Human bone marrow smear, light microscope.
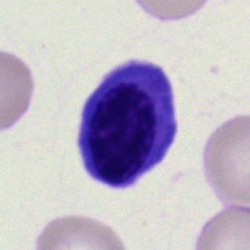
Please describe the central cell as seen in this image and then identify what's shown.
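Oval cell, long axis tilted, top leaning right. Cytoplasm deep blue; wider along top and right side than lower left. Chromatin dark, dense, in coarse clumps. Cell: erythroblast.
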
